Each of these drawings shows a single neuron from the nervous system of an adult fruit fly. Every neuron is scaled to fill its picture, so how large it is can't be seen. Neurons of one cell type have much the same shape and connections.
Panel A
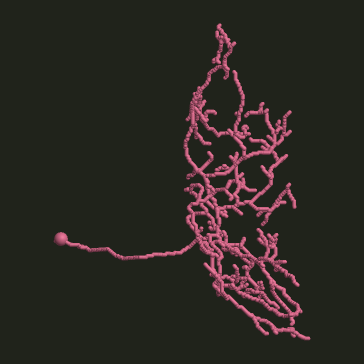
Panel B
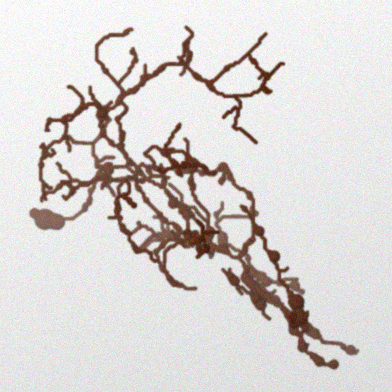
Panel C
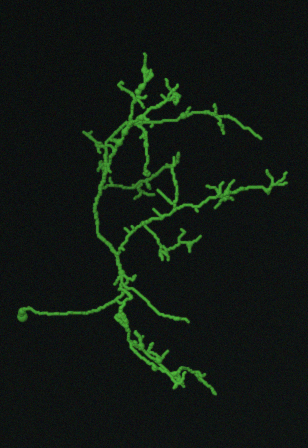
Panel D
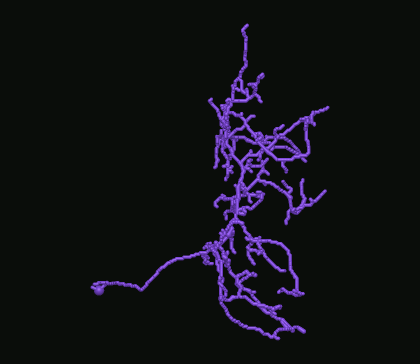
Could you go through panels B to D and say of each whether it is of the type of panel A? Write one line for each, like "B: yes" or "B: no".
B: no
C: no
D: yes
